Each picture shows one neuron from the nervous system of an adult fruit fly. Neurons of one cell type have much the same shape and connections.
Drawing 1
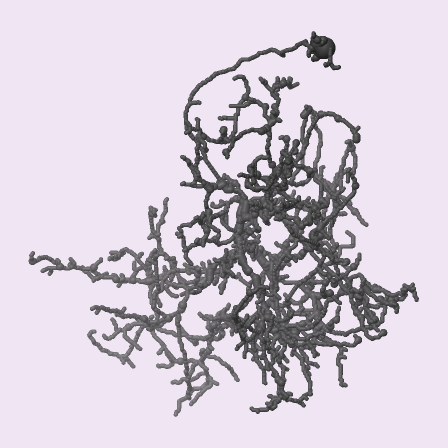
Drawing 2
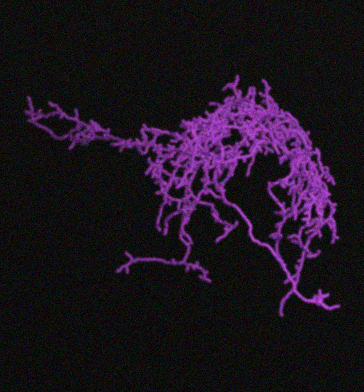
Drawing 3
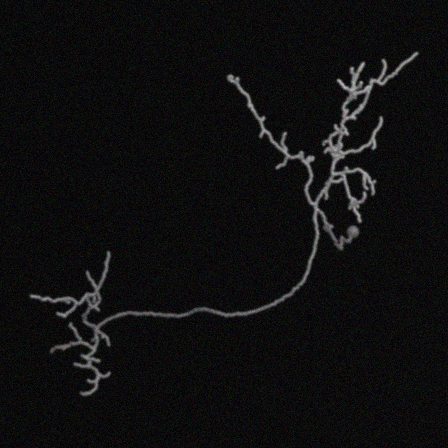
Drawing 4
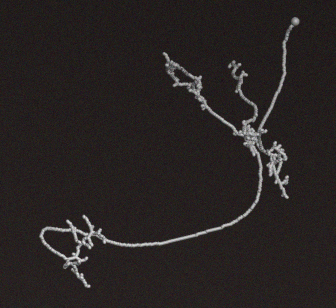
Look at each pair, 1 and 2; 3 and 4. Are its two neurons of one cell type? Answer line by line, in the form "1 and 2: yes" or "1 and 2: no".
1 and 2: no
3 and 4: yes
